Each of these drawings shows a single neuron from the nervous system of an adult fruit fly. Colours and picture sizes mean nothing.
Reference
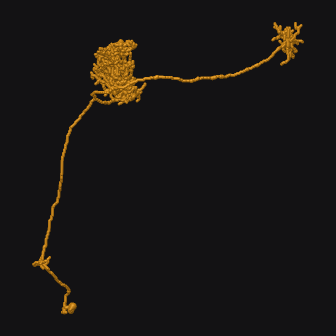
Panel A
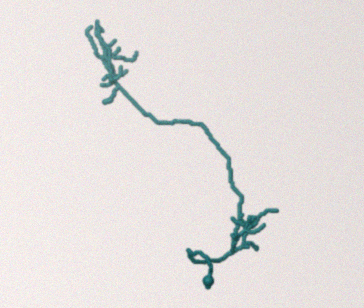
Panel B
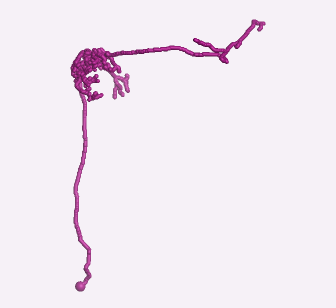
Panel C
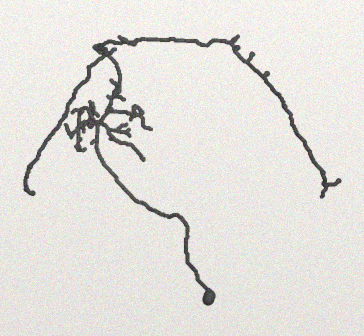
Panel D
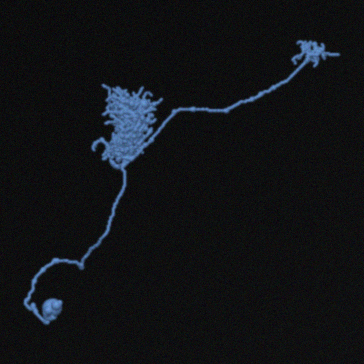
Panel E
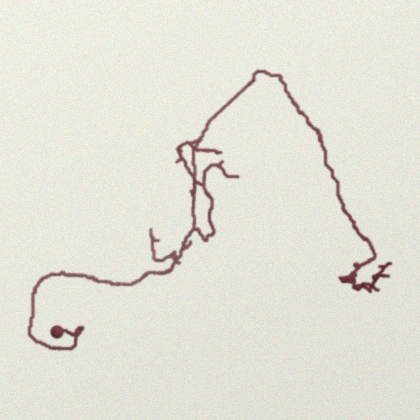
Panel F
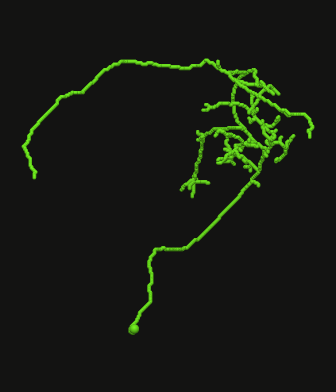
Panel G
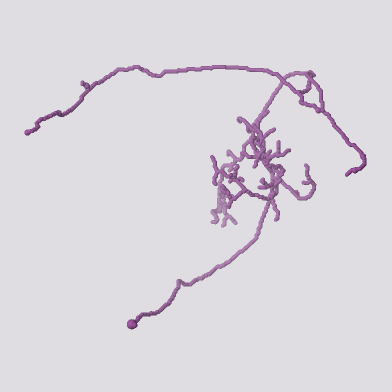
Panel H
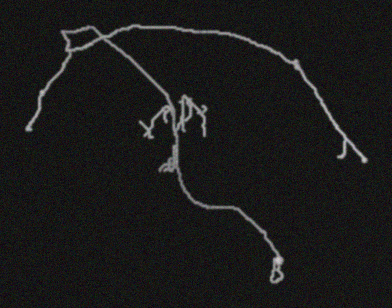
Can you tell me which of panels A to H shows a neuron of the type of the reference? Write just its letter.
D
